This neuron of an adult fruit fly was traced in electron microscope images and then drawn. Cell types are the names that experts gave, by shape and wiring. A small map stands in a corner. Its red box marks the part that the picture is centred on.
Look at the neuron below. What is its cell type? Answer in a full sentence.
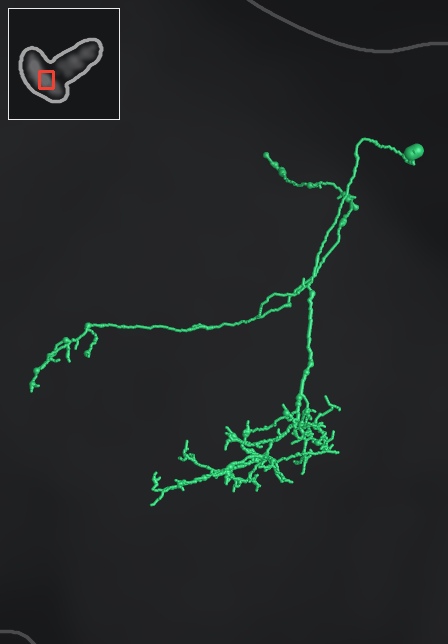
The cell type is WED163.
